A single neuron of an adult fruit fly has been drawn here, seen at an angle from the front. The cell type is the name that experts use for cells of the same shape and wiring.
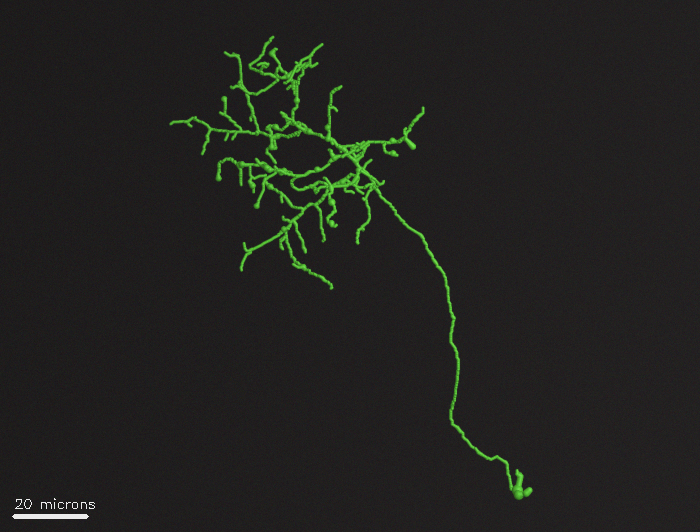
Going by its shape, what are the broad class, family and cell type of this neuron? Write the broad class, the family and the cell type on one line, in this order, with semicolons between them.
central-brain intrinsic neuron; hemilineage LB3; CB2792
